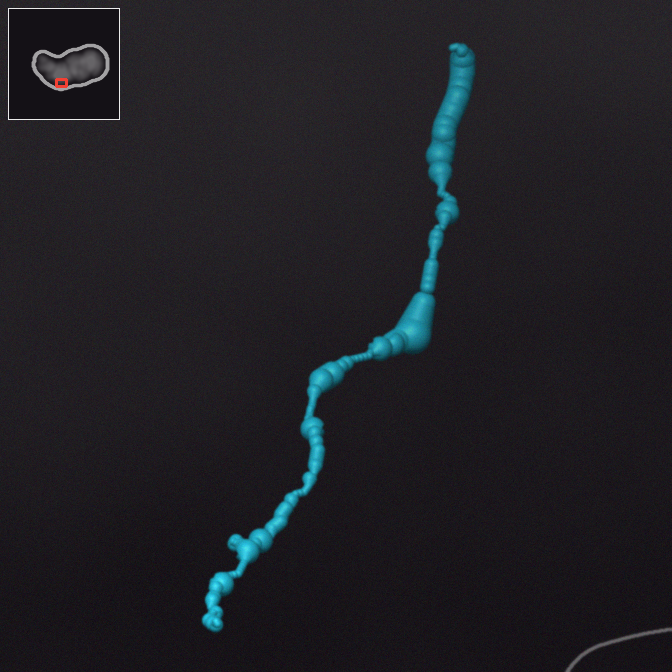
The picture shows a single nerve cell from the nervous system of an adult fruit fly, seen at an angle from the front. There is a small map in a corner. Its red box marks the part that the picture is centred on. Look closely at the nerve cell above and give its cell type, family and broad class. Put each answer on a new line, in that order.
R7p
class visual
photoreceptor or other optic-lobe sensory neuron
